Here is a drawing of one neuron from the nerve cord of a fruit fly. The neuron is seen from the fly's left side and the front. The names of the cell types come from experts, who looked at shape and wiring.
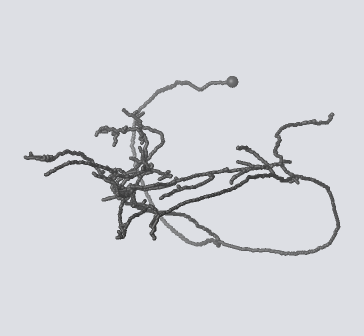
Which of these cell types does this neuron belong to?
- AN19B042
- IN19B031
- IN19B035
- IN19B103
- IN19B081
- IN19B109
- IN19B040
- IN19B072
IN19B103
